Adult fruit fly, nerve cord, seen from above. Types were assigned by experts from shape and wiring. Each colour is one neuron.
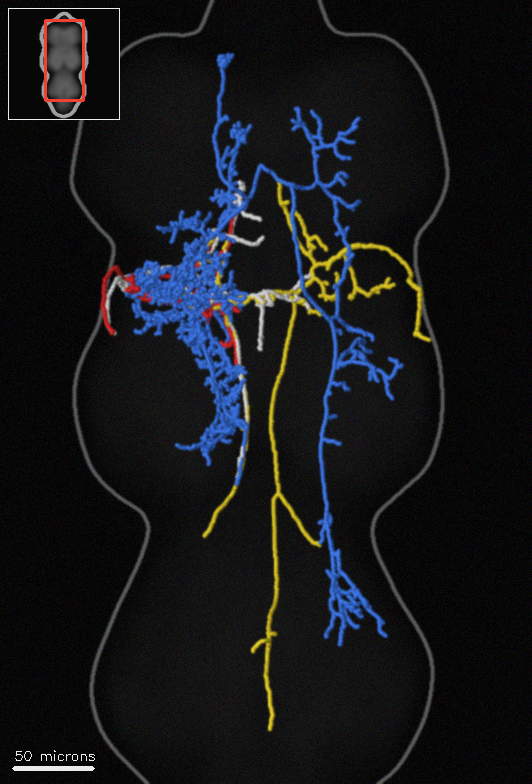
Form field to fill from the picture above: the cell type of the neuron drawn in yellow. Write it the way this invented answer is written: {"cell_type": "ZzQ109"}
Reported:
{"cell_type": "SNta13"}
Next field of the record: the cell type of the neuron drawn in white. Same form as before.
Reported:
{"cell_type": "SNta10"}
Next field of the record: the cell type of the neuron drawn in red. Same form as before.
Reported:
{"cell_type": "SNta12"}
